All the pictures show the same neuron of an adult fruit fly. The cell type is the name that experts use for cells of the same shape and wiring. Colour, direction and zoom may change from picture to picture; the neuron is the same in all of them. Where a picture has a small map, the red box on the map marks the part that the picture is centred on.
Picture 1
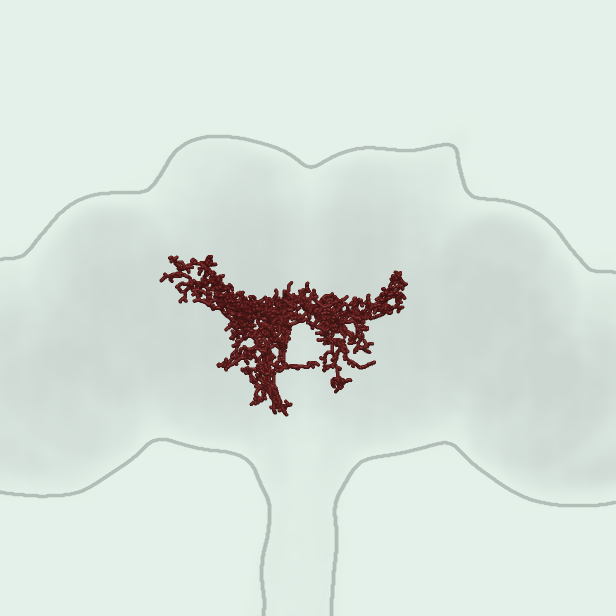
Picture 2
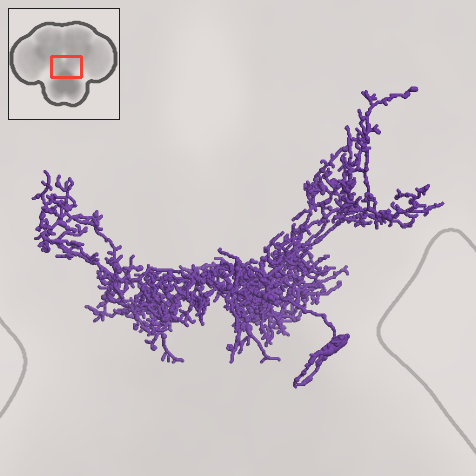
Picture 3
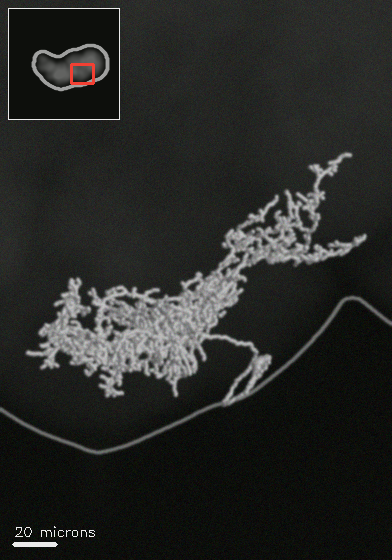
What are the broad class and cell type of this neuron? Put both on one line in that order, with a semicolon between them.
central-brain intrinsic neuron; GNG516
